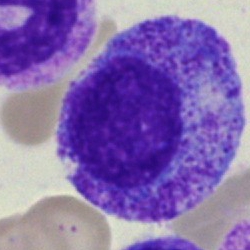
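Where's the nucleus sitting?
Off-centre, toward the left side of the cell.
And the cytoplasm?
Crowded with purple granules, and bluish in between them.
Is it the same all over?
No, just right of the nucleus there's a paler, less granular patch.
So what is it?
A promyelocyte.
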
